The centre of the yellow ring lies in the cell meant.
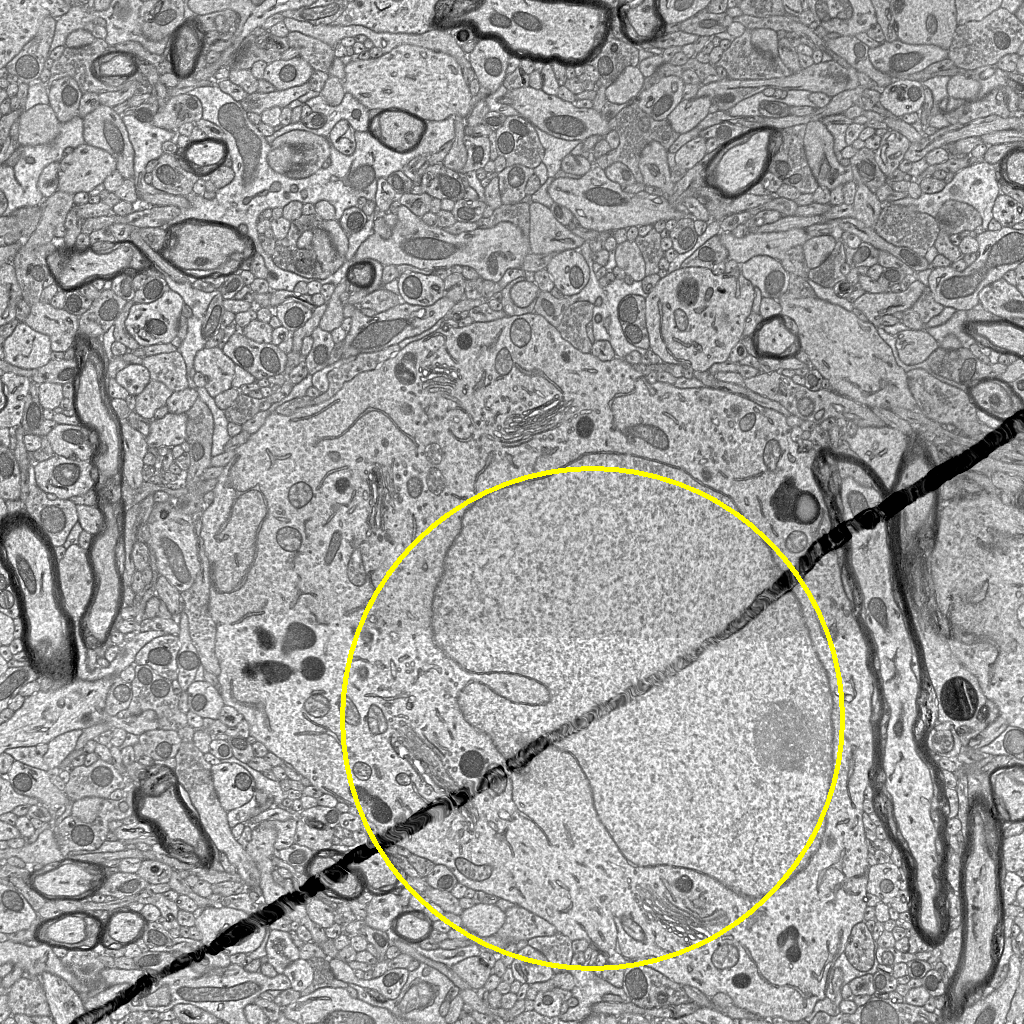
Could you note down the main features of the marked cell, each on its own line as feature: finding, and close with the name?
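Nucleus: large and pale, filling most of the ring
Envelope: deeply folded in on the left side
Chromatin: finely dispersed, no thick dark band along the envelope
Patch: a rounded, darker granular one in the right part of the nucleus
Identity: an excitatory neuron, then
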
